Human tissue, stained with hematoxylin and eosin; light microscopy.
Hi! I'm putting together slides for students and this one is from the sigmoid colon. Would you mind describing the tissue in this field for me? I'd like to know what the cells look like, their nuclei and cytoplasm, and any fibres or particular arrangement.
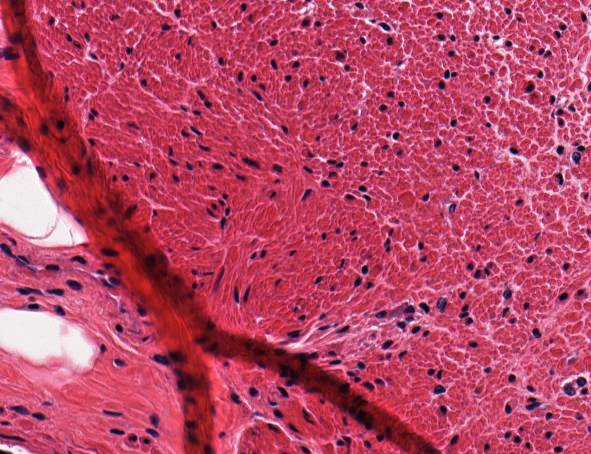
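Densely packed eosinophilic smooth muscle cells fill most of the field, centre to upper right. Upper right: cells cut mainly across, as small polygonal profiles. Nuclei small, dark, scattered singly. Lower left corner: paler pink connective tissue with wavy fibres.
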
